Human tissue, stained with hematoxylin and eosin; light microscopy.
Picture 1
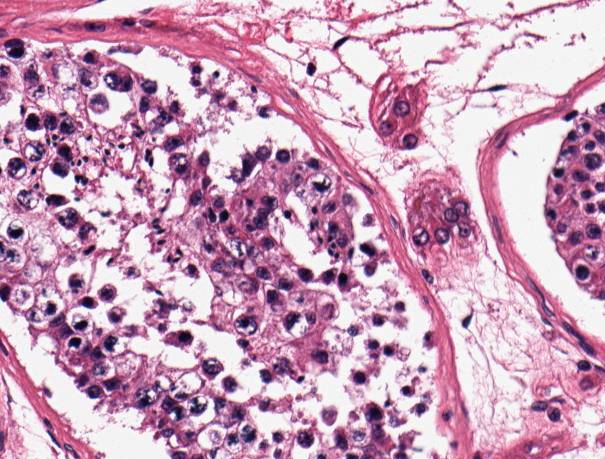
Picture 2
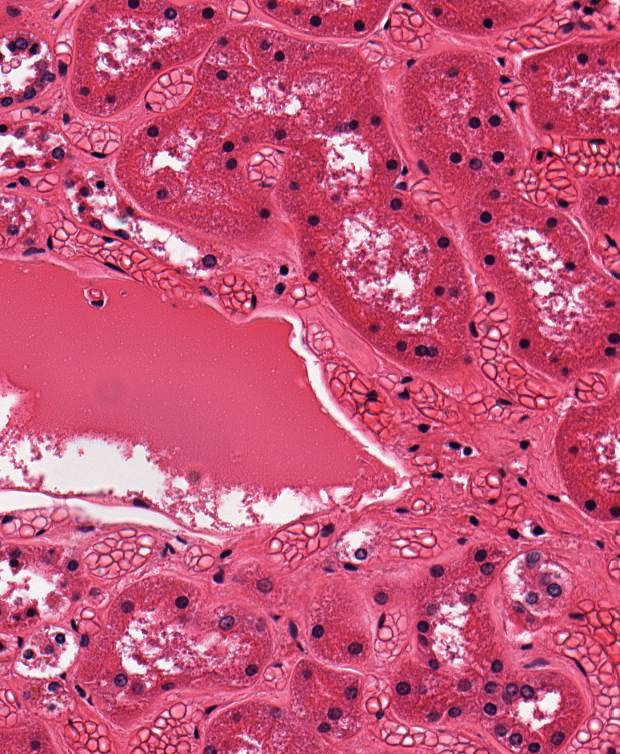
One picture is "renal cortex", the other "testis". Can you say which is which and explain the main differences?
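In picture 1 the tissue is testis; in picture 2 it is renal cortex. The testis shows a large cell-filled tubule at left and centre and a second at the right edge, while the renal cortex is mostly closely packed rounded and elongated tubular profiles, each lined by one layer of cells. Testicular tubule cells have round, dark purple nuclei among many clear, vacuolated spaces, and at the lower left some have large round nuclei haloed by pale cytoplasm. Renal tubule cells instead have abundant, finely granular, deeply eosinophilic cytoplasm, with small, round, dark nuclei in a single row around each tubule. Between the testis tubules the tissue is loose and pale, of fine wispy pink fibres with much empty space, while the renal lumens hold pale, frayed, flocculent material.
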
